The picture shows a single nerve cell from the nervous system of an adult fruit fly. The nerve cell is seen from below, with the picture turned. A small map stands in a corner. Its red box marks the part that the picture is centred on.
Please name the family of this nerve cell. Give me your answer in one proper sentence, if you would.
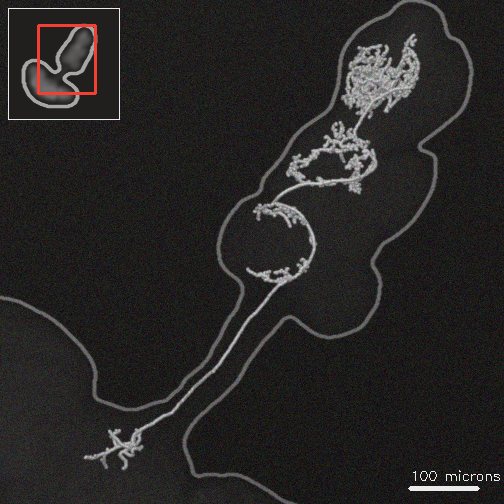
Family hemilineage 01A is assigned to this nerve cell.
